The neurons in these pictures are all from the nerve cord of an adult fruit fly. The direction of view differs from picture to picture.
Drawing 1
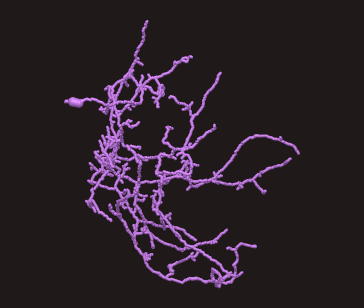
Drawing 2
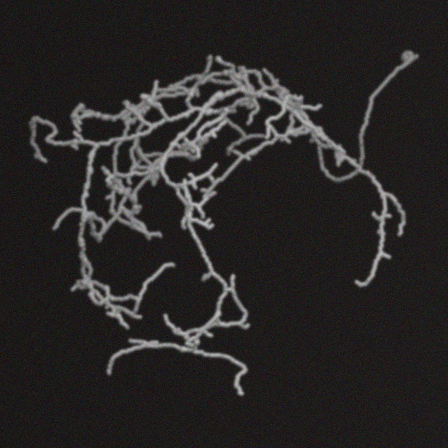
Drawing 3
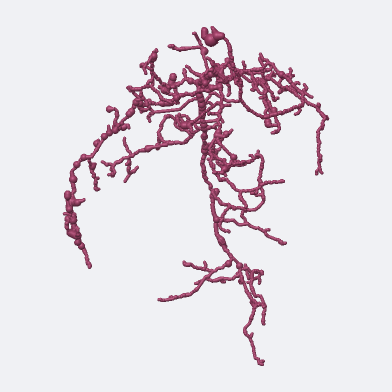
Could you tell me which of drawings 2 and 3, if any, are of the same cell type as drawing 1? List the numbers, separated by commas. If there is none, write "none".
3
